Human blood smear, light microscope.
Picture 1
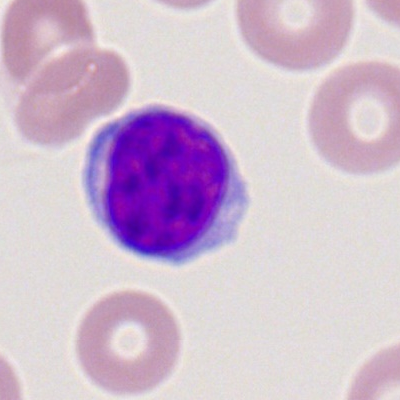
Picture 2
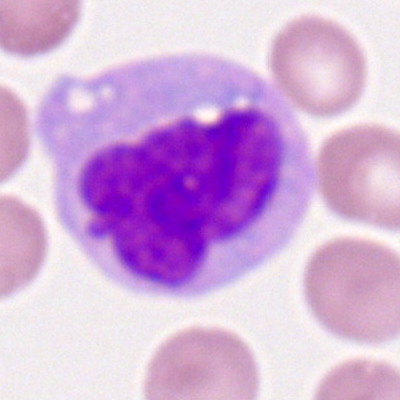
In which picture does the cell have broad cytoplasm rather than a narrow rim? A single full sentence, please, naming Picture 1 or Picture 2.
The cell shown in picture 2 has ample cytoplasm around its nucleus.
